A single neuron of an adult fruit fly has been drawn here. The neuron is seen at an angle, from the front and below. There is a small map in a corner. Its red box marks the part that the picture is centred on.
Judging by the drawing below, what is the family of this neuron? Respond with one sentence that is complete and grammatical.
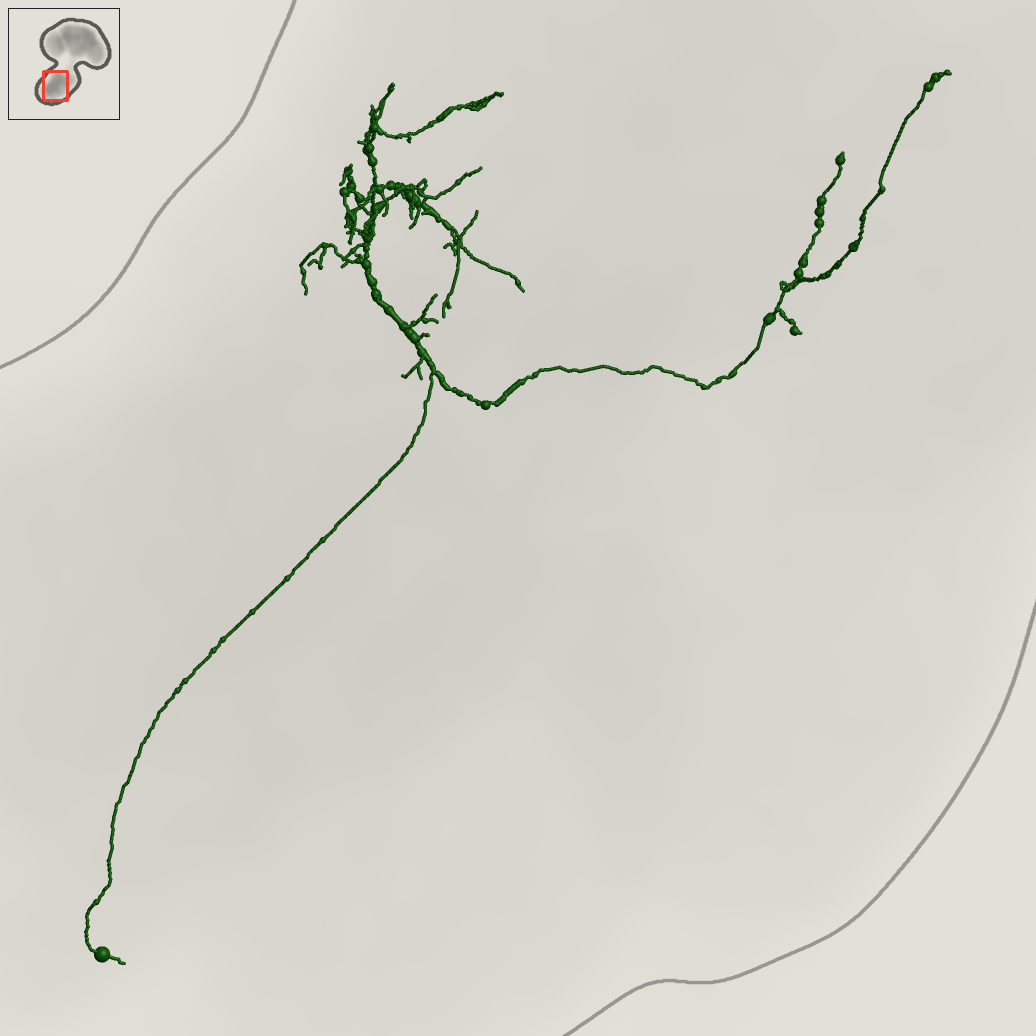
As a matter of family, this neuron is hemilineage 07B.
